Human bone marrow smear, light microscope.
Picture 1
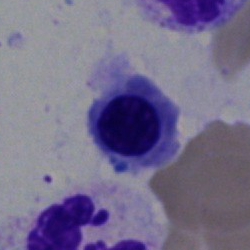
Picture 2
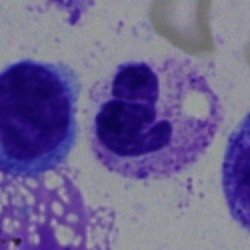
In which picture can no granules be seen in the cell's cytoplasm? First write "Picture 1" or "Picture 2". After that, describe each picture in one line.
Picture 1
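In picture 1: No granules are seen in the cytoplasm.
In picture 2: Coarse purple granules are scattered throughout the cytoplasm.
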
